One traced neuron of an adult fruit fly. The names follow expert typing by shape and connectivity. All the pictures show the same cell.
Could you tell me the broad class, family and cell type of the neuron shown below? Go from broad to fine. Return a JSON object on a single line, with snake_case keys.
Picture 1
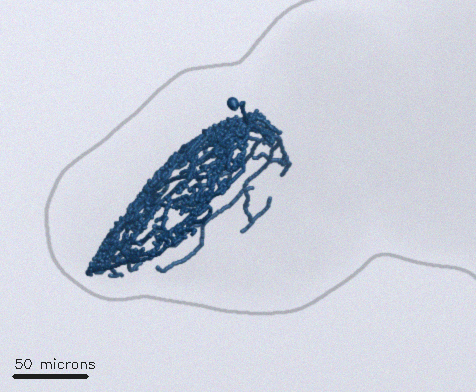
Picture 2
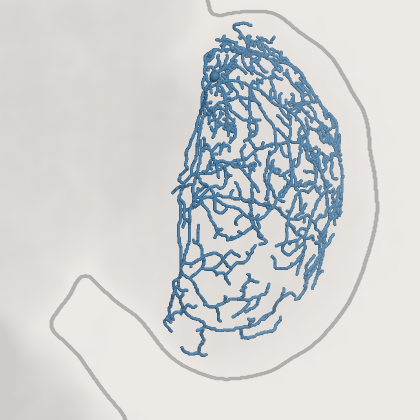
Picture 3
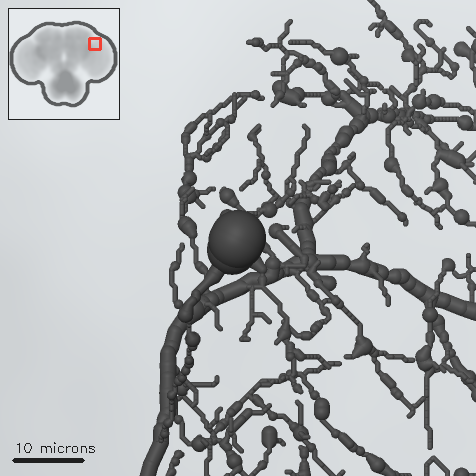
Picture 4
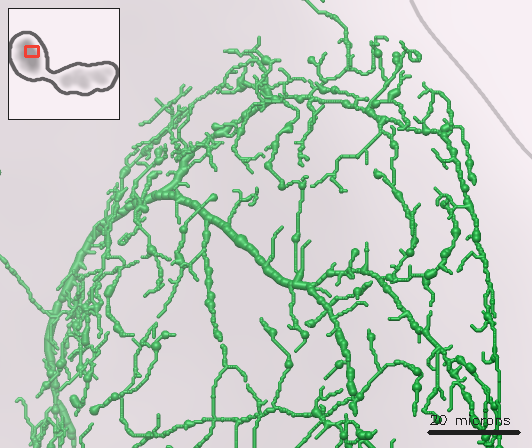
{"broad_class": "optic-lobe intrinsic neuron", "family": "Cm", "cell_type": "Cm30"}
